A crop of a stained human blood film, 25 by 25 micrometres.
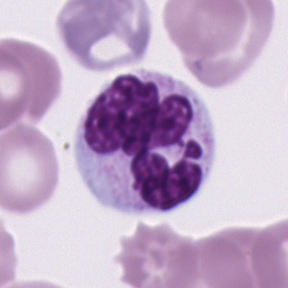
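Segmented neutrophil in a stained peripheral blood smear, the central cell, measuring about 12 micrometres across. Its nucleus is divided into several separate lobes of dark purple, coarsely clumped chromatin. The surrounding cytoplasm is pale with a faint lilac tint, and fine pink-violet granules are scattered through it.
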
